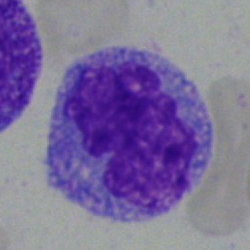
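Monocyte. First, the nucleus has an irregular, folded outline with several lobe-like bulges. Second, it fills most of the cell within a moderate rim of cytoplasm. Third, the chromatin is patchy, paler spots among darker purple areas. Last, fine purplish granules scatter through the cytoplasm.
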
